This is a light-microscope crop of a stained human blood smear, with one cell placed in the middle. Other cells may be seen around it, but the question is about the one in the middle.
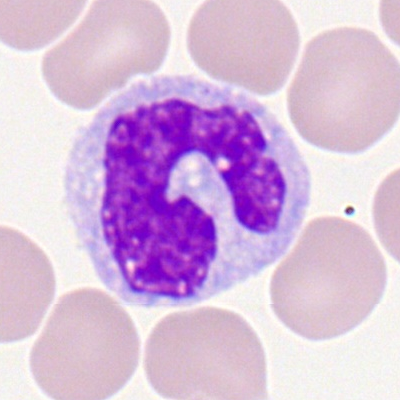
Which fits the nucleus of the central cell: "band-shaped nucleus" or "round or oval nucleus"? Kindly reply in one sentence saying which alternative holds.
Within this cell, the nucleus runs as one curved band without separate lobes.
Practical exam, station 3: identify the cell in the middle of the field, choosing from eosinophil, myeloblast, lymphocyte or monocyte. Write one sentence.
Seen at the centre of the crop is a monocyte.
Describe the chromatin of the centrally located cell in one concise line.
In this nucleus, the chromatin is arranged in coarse clumps.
